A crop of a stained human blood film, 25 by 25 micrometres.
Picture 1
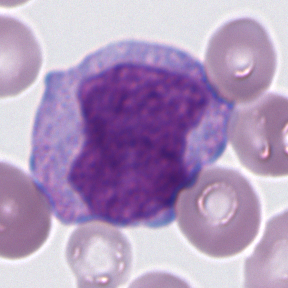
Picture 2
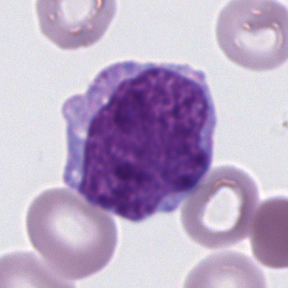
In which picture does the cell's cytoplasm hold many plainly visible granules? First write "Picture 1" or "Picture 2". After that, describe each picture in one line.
Picture 1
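Picture 1: The cytoplasm holds many fine, dust-like pinkish-purple granules.
Picture 2: No distinct granules are seen in the cytoplasm.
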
